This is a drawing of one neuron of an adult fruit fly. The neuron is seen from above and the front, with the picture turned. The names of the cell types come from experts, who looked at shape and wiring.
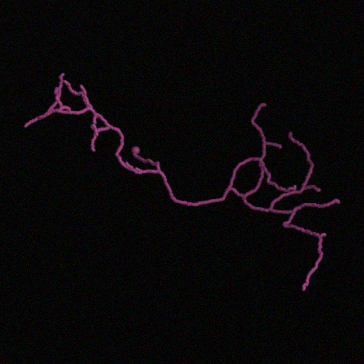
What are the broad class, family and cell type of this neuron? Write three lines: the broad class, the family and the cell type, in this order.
visual centrifugal neuron
LPT
LPT112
